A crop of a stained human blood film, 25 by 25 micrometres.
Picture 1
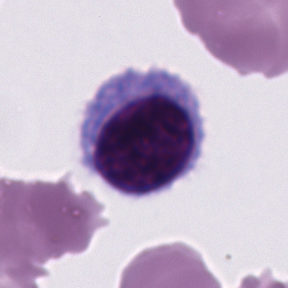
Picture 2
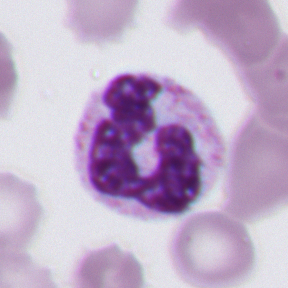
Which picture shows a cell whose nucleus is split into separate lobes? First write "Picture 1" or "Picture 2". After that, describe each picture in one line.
Picture 2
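Picture 1: The nucleus is round to oval with no indentation or lobes.
Picture 2: The nuclear lobes curve around a pale central patch of cytoplasm.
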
